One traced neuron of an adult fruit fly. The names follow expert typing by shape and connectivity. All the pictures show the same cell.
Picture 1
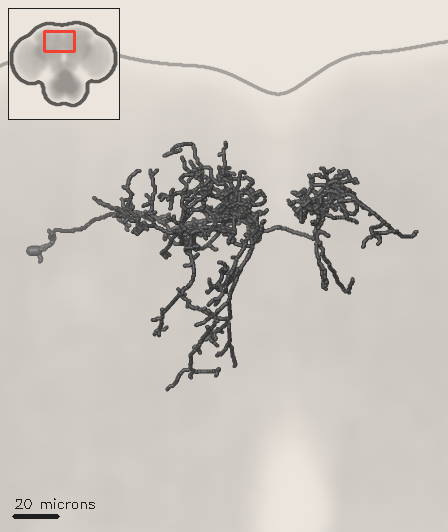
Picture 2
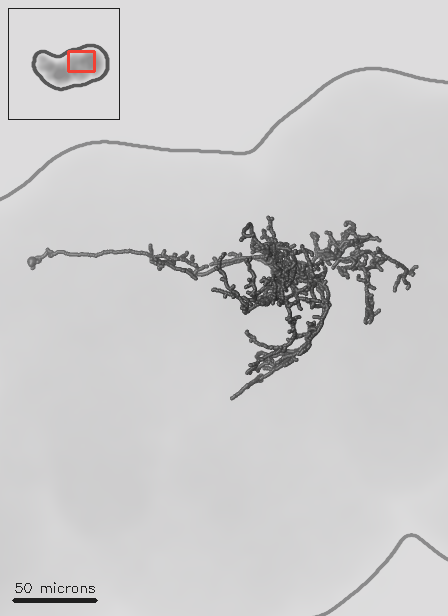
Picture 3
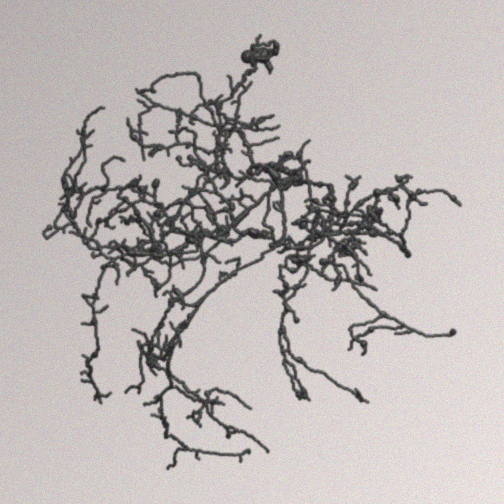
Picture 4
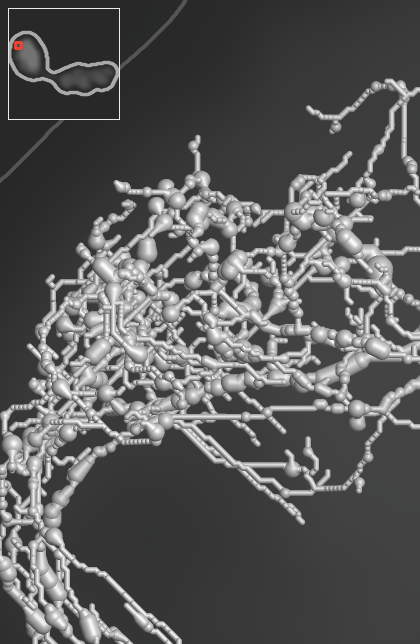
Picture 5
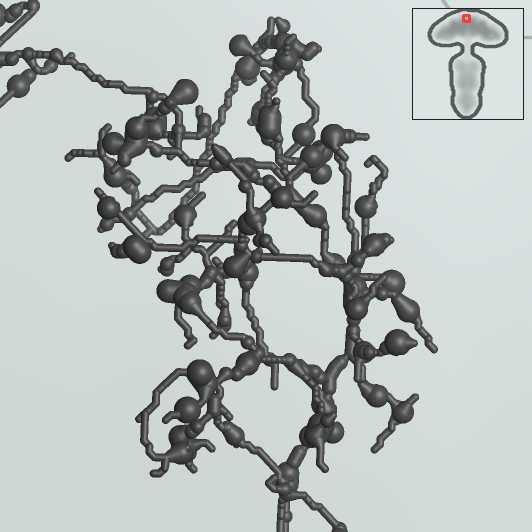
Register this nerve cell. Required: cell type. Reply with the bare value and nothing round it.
SMP273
